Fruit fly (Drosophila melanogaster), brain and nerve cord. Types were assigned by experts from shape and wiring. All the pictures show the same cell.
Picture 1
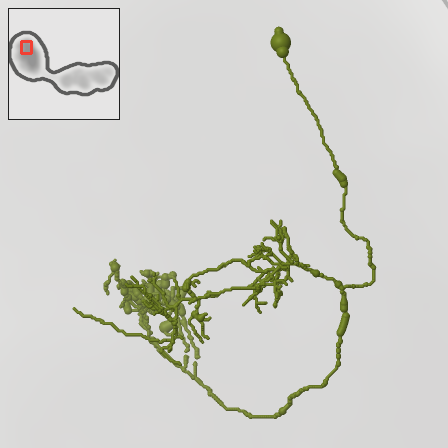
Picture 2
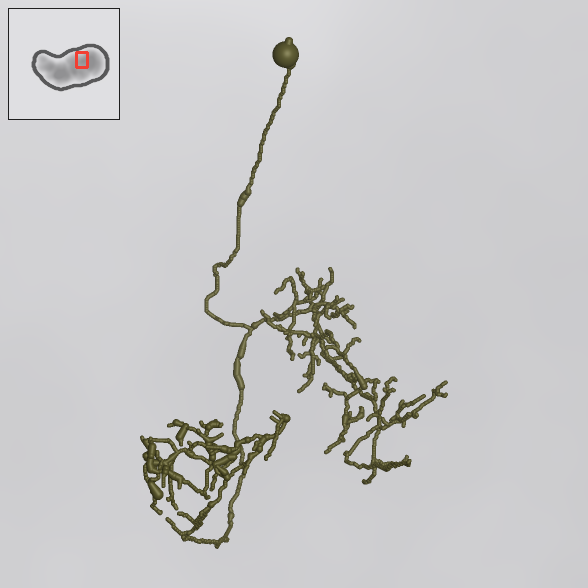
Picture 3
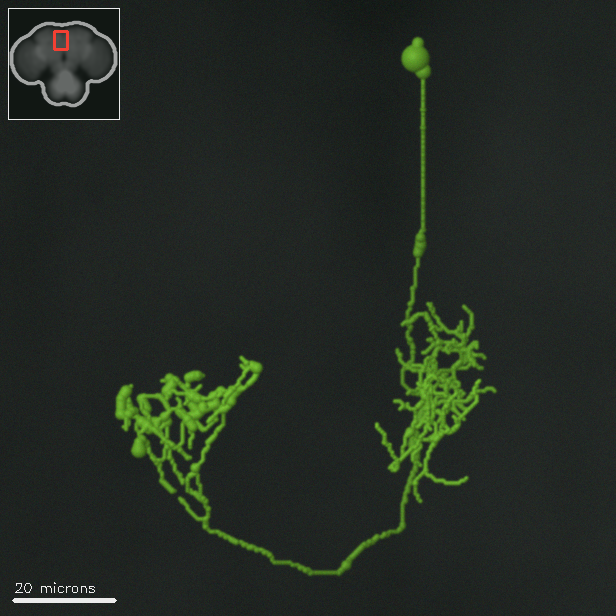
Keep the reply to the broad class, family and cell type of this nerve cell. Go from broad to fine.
central-brain intrinsic neuron; class CX; hDeltaK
